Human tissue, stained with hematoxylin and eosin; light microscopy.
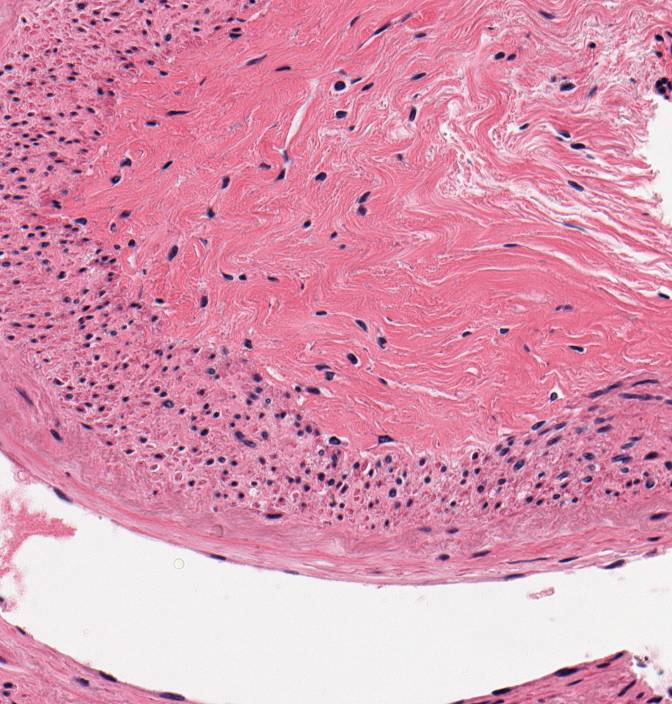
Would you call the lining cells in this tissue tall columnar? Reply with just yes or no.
No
